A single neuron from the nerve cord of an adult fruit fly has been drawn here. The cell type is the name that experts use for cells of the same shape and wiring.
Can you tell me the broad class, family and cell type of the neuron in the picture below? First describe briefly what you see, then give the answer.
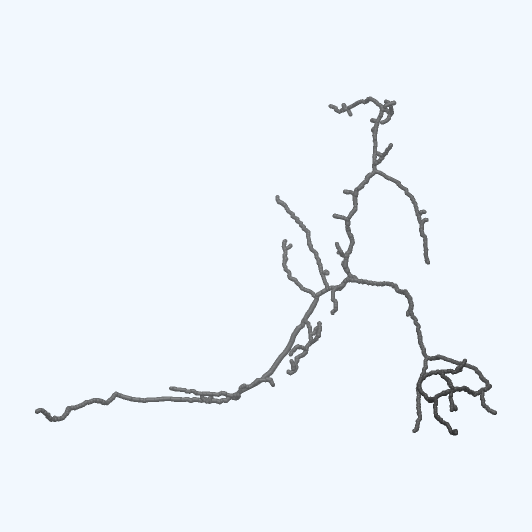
No cell body is drawn. In this view it is wider than it is tall. Its broad class is sensory neuron entering the nerve cord. Its family is called class mechanosensory tactile. Its cell type is SNta13.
